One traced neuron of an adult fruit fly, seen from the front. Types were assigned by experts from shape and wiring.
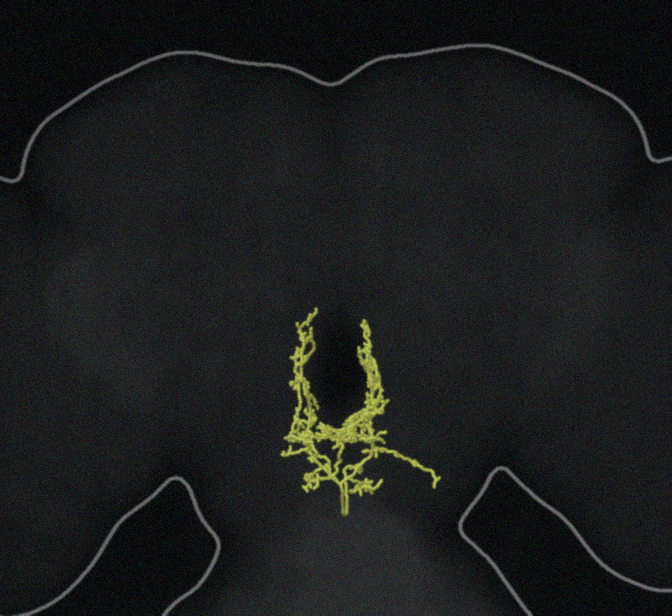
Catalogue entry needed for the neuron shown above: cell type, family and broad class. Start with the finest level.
GNG345; hemilineage LB0; central-brain intrinsic neuron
